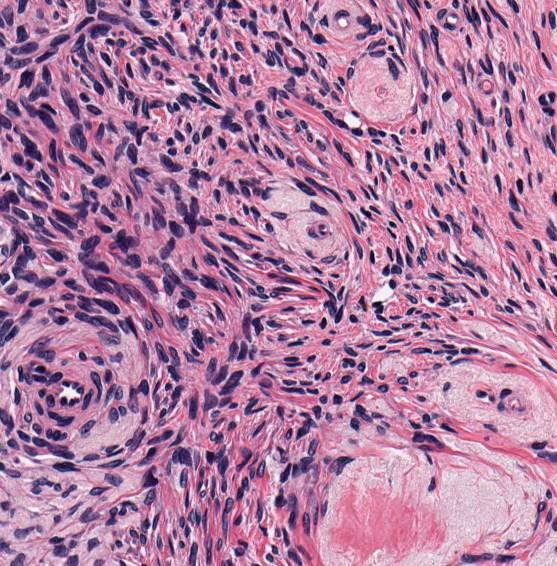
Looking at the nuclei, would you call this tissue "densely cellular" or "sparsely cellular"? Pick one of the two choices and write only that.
Densely cellular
